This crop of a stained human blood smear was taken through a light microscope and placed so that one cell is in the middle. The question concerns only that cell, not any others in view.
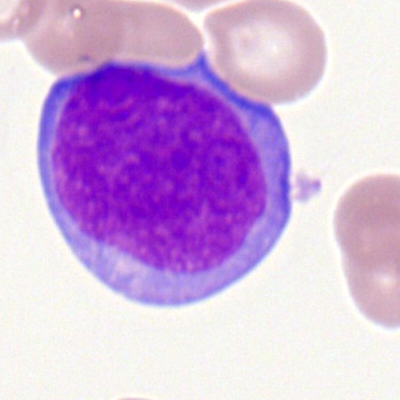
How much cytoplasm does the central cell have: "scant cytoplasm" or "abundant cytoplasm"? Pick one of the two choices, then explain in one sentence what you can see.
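Scant cytoplasm. The nucleus fills most of the cell.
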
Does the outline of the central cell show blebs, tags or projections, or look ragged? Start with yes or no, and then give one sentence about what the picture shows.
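No. The cell outline is smooth and roughly oval.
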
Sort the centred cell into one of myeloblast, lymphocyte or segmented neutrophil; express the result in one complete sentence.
To answer, the cell in the center of the crop is a myeloblast.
